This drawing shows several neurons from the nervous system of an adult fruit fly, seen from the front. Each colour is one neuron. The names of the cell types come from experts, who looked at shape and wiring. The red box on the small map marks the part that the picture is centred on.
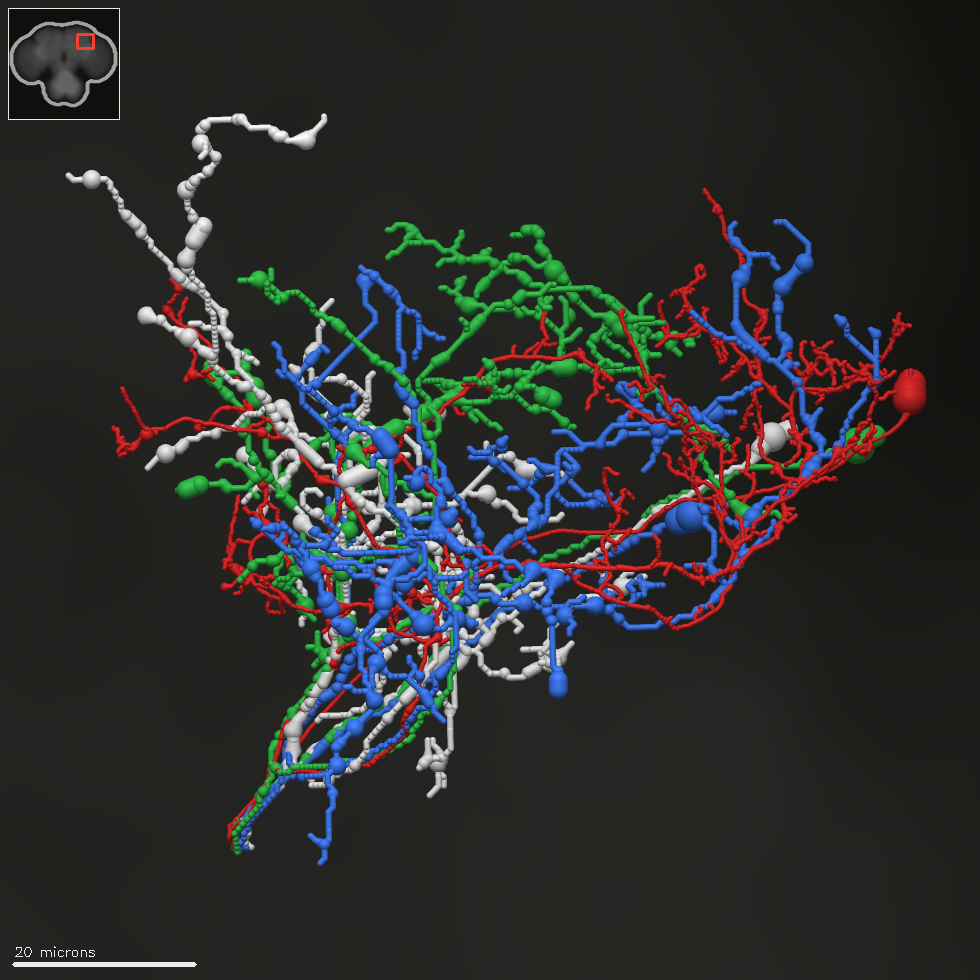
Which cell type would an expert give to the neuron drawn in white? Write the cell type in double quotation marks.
"CB2185"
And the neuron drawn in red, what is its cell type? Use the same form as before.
"CB4117"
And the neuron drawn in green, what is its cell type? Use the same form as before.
"LHPV2c1_a"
